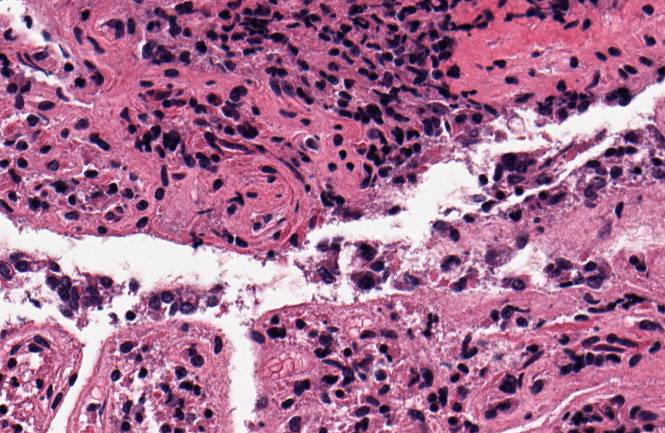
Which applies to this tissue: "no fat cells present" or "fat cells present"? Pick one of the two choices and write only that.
No fat cells present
